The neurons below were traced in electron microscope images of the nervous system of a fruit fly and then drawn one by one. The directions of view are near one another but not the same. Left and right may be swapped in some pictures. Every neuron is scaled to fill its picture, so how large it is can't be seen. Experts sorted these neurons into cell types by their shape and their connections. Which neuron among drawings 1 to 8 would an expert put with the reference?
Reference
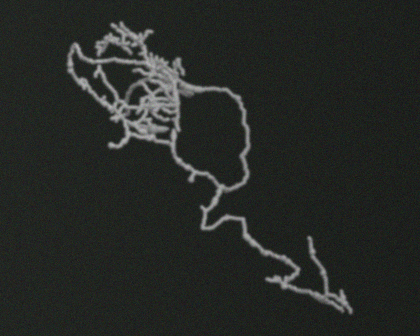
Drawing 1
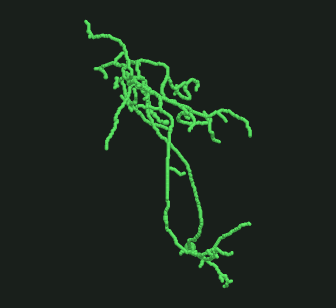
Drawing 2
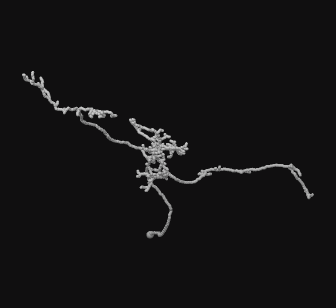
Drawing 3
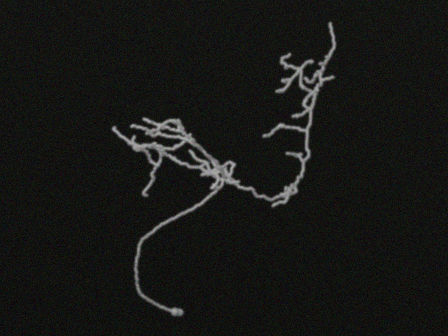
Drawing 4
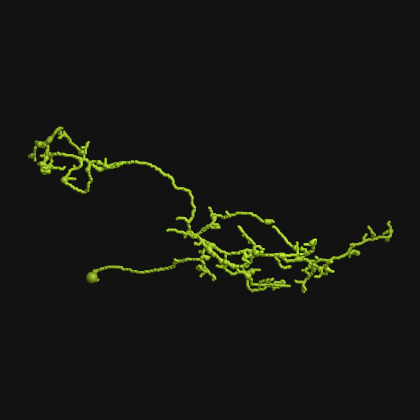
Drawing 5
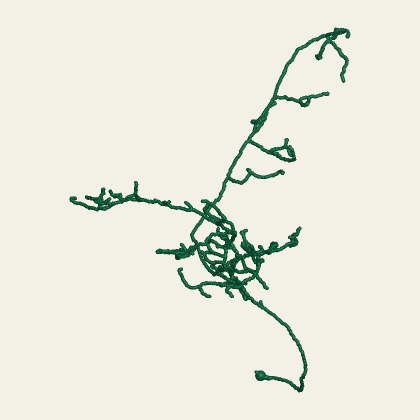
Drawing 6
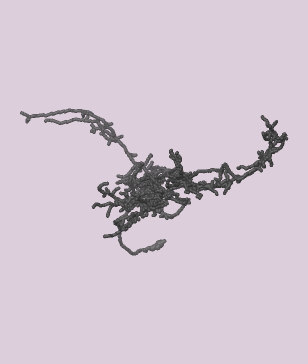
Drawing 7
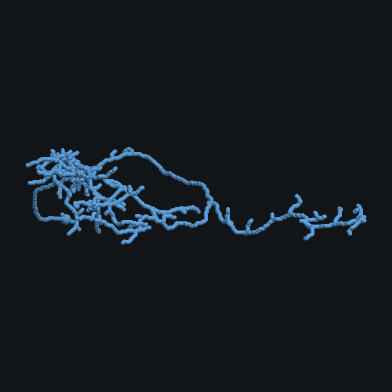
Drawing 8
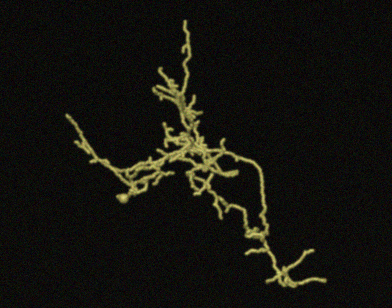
7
